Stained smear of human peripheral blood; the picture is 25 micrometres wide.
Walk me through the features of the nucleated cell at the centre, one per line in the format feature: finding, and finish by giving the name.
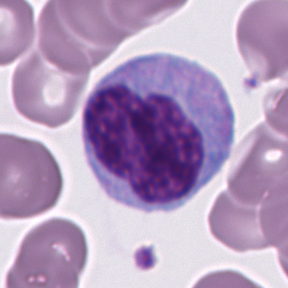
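Outline: round and smooth
Size: about 14 micrometres across
Nuclear shape: indented, kidney-like
Nuclear position: toward the lower left of the cell
Nuclear area: about 50% of the cell's area
Chromatin: dark purple, coarsely clumped
Cytoplasm: widest rim on the upper right side of the nucleus
Name: monocyte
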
